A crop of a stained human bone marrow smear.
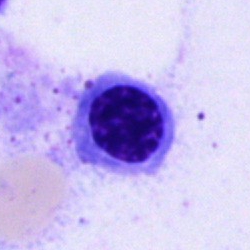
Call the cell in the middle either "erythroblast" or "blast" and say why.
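I'd call this an erythroblast rather than a blast. The chromatin is dark purple and coarsely clumped.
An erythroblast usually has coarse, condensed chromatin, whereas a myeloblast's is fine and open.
Looking closely, I can't make out a distinct nucleolus in the nucleus.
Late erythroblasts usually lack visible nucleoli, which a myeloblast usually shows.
Otherwise, the outline is roughly round with a slightly uneven edge, and the nucleus fills most of the cell, leaving a narrow rim of cytoplasm.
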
